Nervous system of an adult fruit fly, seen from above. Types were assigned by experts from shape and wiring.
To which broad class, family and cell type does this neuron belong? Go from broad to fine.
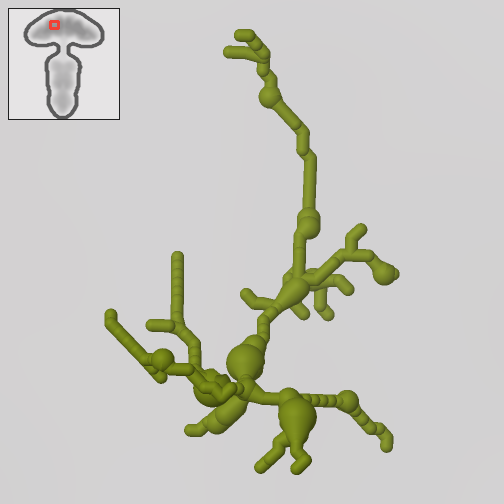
central-brain intrinsic neuron; hemilineage DL1_ventral; CB1842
